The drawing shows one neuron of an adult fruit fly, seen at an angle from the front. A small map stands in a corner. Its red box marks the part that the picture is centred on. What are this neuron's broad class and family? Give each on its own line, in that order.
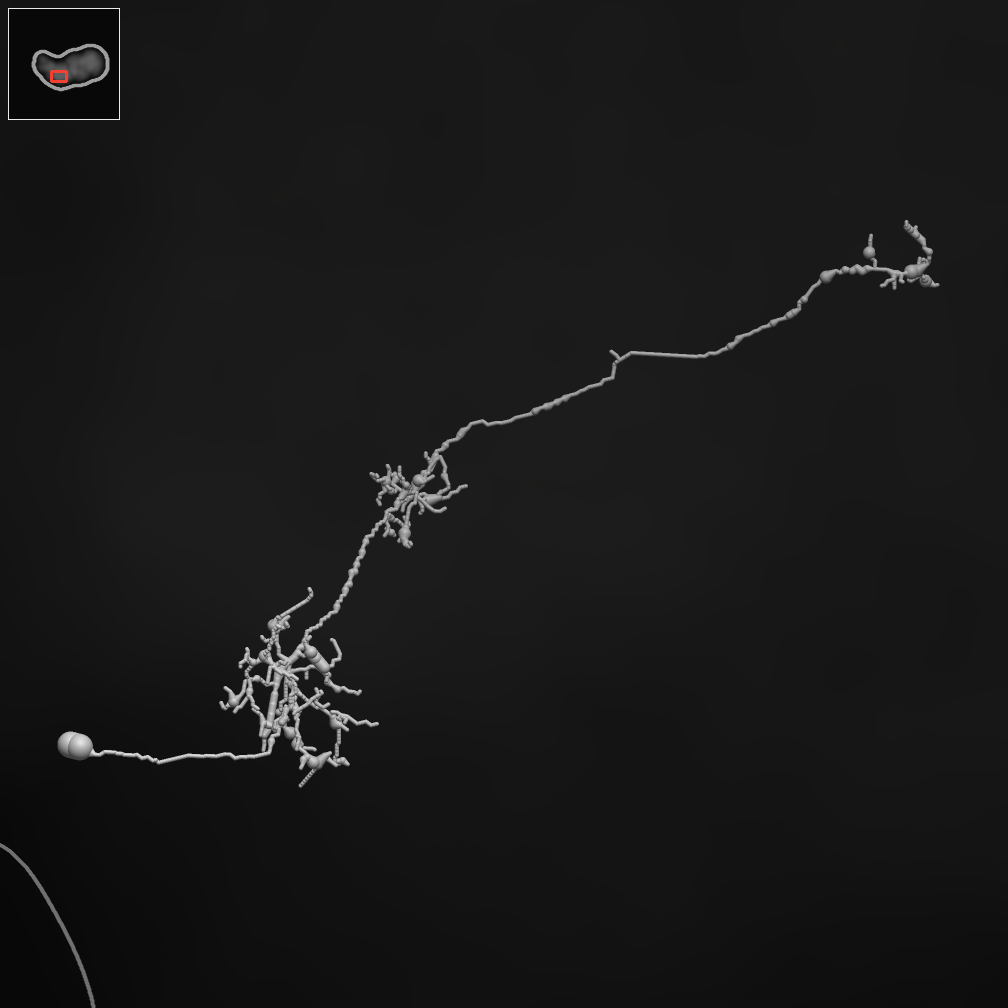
optic-lobe intrinsic neuron
Tm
